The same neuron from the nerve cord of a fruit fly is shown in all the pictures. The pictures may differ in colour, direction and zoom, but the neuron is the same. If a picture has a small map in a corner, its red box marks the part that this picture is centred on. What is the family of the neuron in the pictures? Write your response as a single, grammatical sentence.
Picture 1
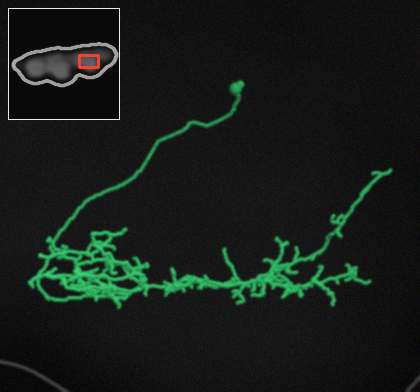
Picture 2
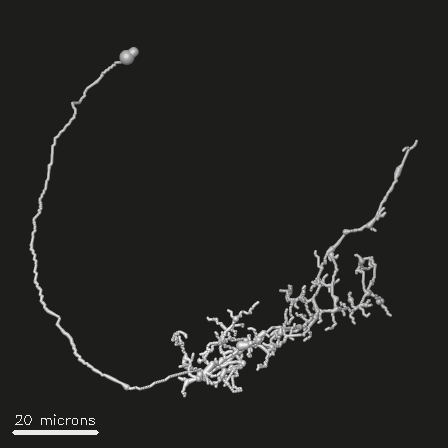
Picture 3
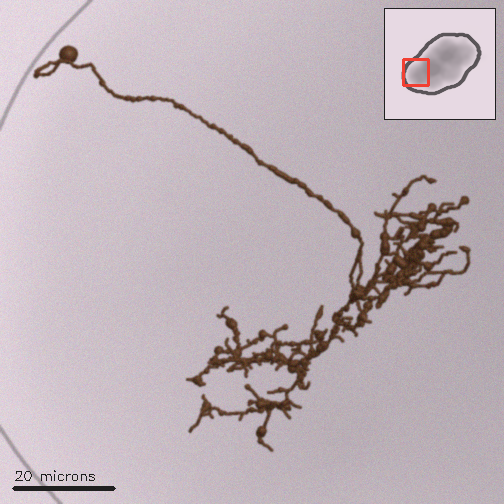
The family name for this neuron is hemilineage 09A.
